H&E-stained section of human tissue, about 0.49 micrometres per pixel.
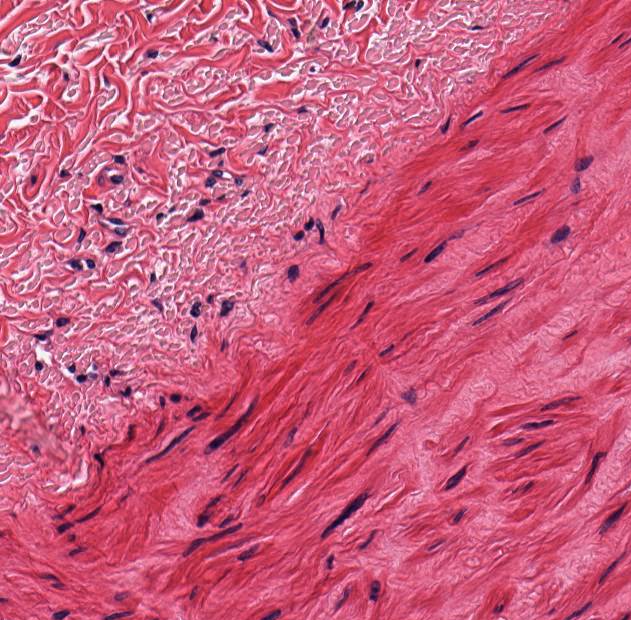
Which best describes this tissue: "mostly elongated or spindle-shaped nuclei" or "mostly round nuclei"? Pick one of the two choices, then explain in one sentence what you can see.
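Mostly elongated or spindle-shaped nuclei. The smooth muscle nuclei are elongated and cigar-shaped with blunt ends.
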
